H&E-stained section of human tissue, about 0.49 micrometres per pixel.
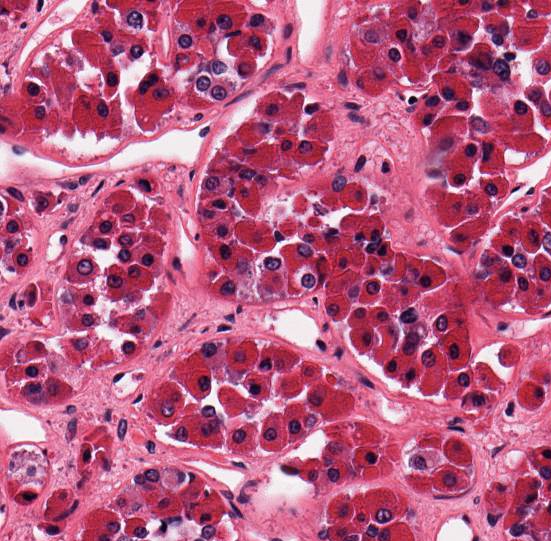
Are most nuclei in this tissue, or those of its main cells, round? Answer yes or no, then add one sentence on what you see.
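Yes. The nest cells each have a round nucleus of fairly uniform size.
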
